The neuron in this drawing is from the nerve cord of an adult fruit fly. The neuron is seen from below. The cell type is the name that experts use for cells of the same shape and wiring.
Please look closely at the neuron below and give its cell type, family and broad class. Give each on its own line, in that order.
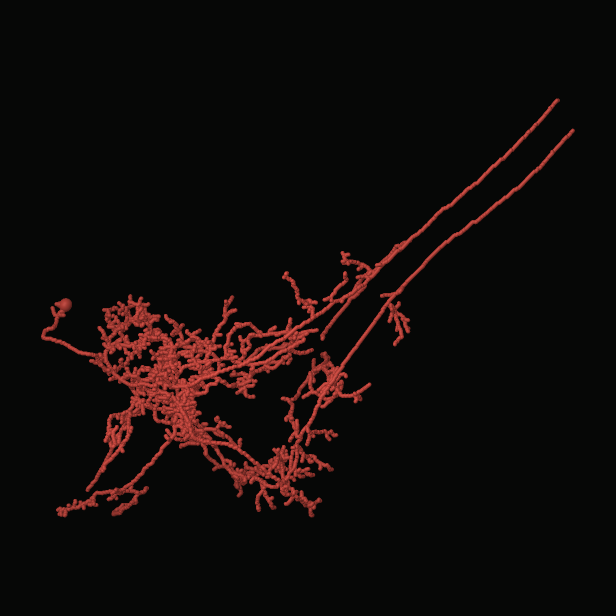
AN09B024
hemilineage 09B
ascending neuron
